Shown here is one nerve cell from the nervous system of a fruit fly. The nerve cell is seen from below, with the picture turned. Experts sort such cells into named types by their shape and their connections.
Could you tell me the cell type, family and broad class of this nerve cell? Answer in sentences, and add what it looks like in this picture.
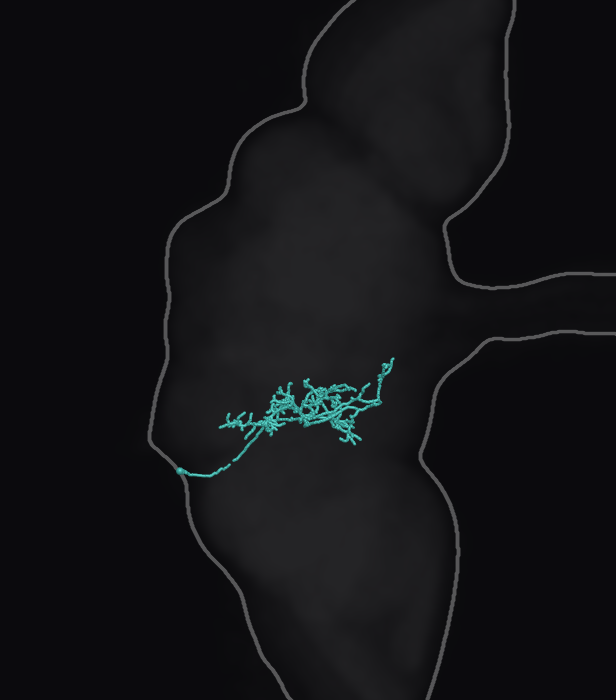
The cell type is PS026. The family is hemilineage AOTUv1_ventral. This is a central-brain intrinsic neuron. It lies in the brain. In this view it is wider than it is tall.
